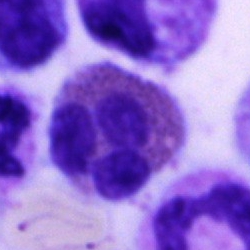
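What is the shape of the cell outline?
Roughly round.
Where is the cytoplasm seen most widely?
In the upper right part of the cell.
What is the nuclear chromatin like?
Dense and dark purple; no nucleoli are visible.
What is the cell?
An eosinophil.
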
